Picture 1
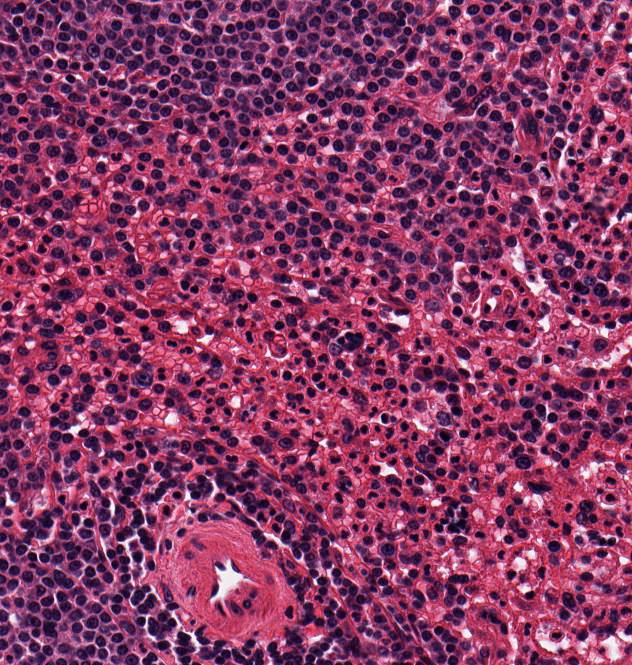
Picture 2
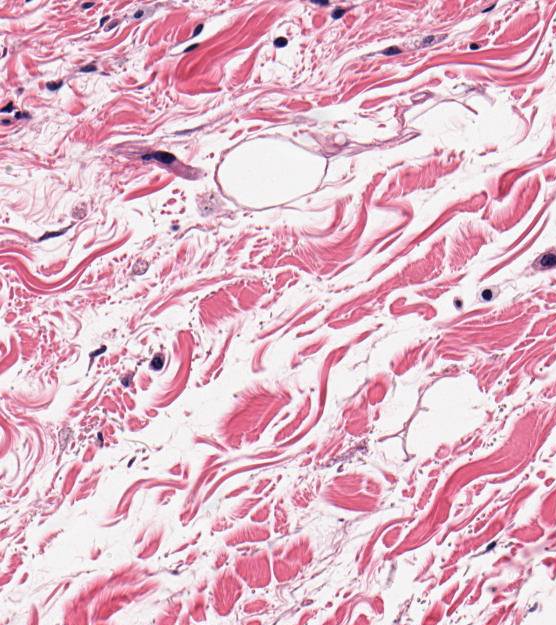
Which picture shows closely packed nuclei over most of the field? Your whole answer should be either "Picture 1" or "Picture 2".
Picture 1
